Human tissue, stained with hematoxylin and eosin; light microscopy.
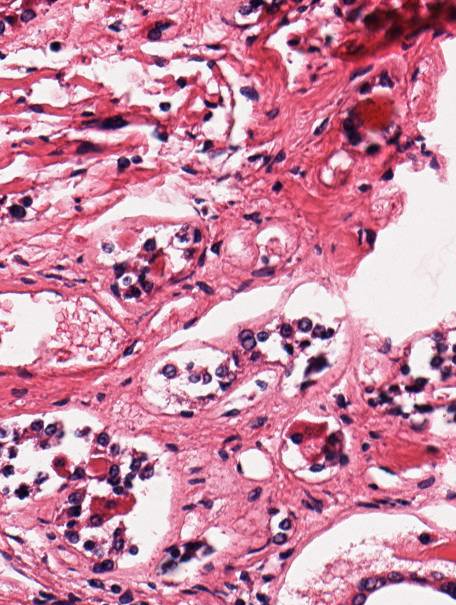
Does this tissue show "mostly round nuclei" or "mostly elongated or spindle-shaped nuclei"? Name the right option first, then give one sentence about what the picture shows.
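Mostly round nuclei. The nuclei in the nests are small, round and darkly stained.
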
